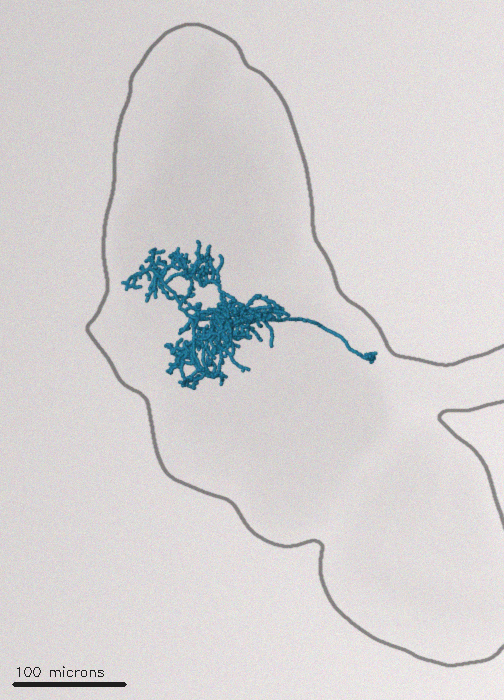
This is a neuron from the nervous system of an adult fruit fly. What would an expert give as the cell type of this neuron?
SMP589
